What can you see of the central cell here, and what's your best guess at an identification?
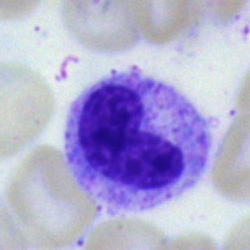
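A roughly round outline with a slightly uneven edge bounds the cell. Around the nucleus lies a moderate rim of pale blue-lilac cytoplasm, broader on the right side of the cell than on the left. Fine pinkish-purple granules are scattered through this cytoplasm. It is a band neutrophil.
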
